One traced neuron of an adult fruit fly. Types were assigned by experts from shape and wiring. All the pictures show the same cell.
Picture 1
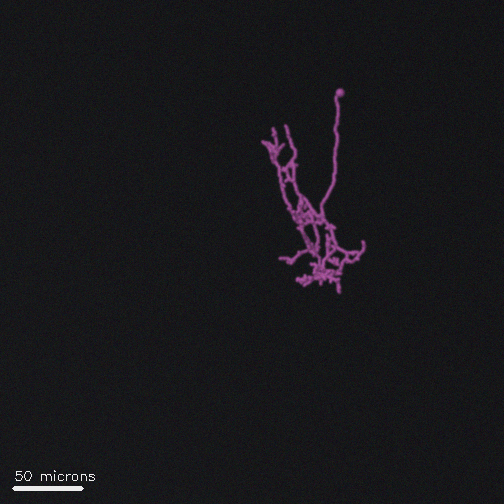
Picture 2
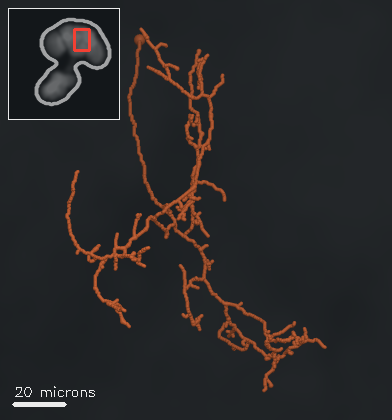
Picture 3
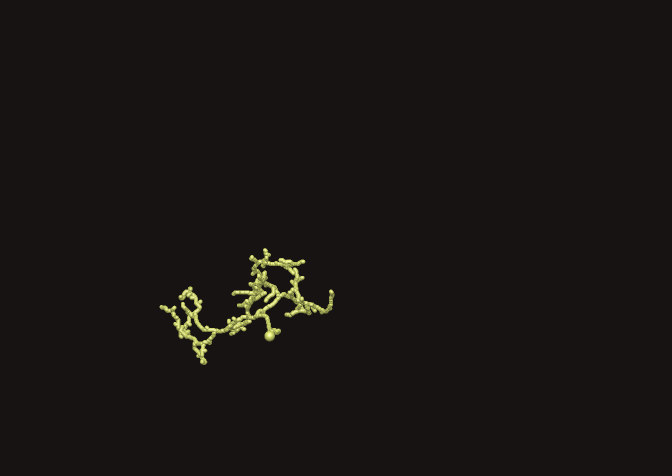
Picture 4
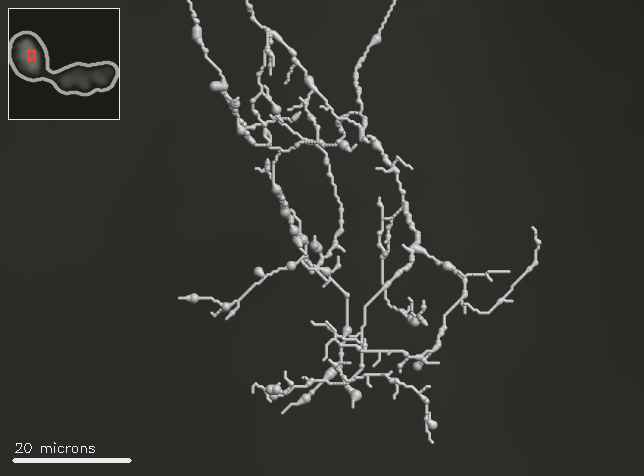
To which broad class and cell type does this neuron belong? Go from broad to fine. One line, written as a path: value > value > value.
central-brain intrinsic neuron > PS149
